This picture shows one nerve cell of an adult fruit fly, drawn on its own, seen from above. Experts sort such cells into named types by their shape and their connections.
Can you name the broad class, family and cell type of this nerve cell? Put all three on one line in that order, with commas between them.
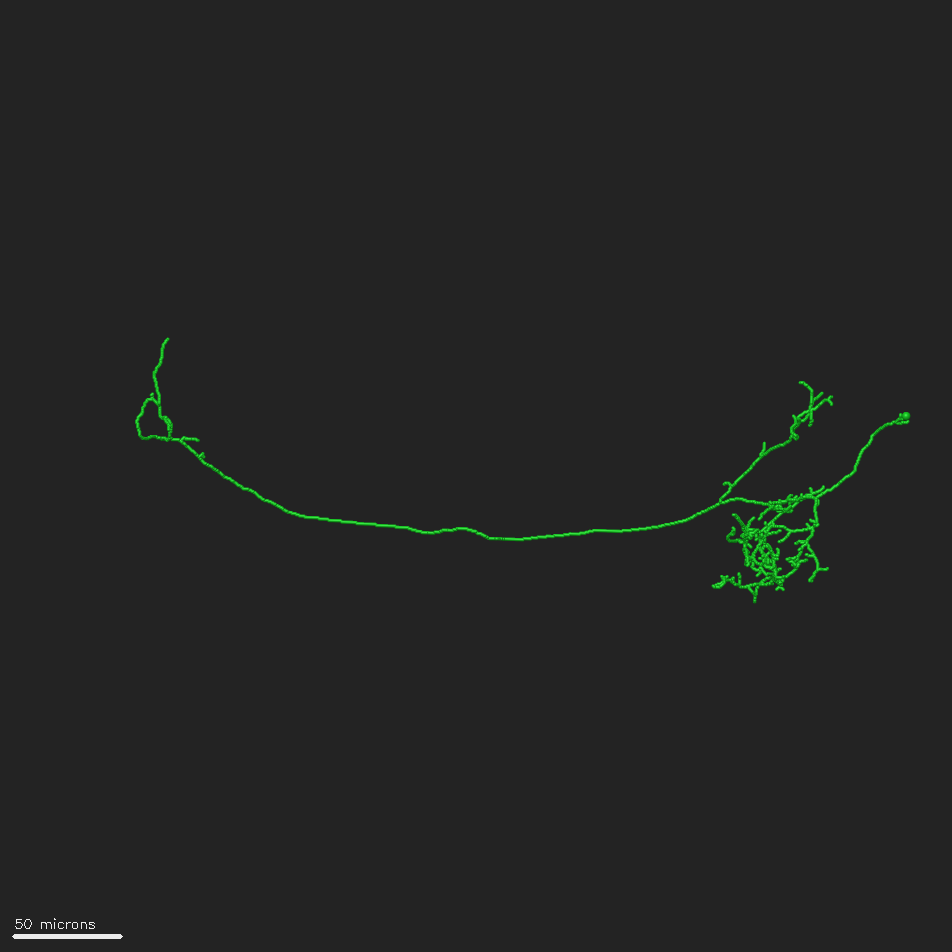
central-brain intrinsic neuron, hemilineage VLPl2_posterior, LHAV2g1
